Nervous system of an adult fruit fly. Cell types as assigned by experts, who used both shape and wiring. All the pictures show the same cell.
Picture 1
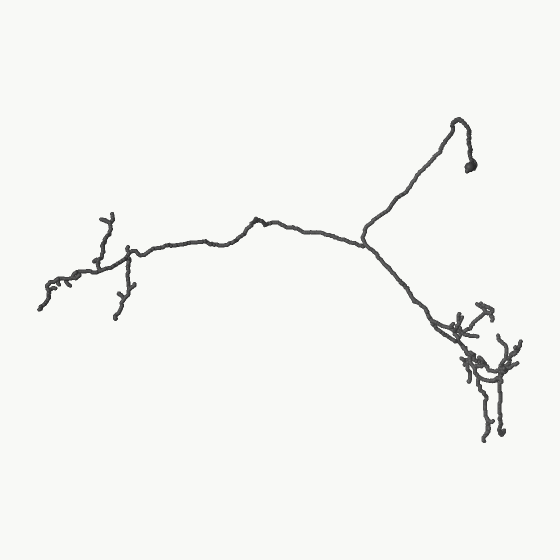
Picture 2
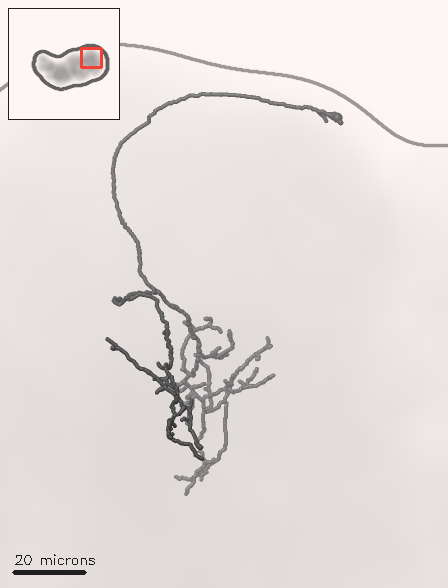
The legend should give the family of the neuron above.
hemilineage SLPad1_posterior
